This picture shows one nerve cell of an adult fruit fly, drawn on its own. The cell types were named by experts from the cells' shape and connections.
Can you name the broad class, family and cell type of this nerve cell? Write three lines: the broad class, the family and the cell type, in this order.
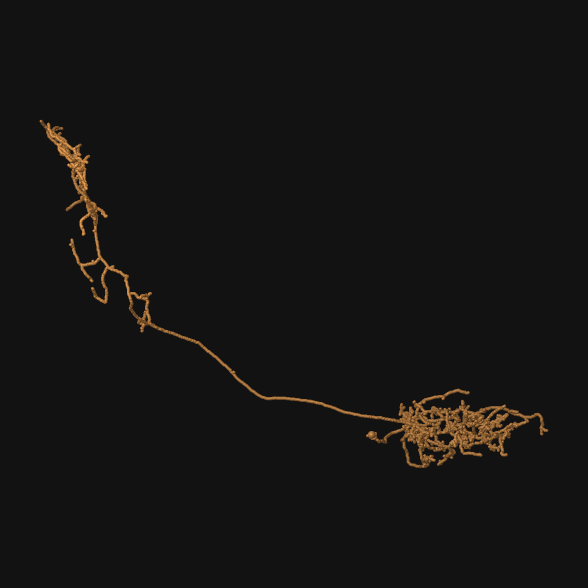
ascending neuron
hemilineage 08B
AN08B020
